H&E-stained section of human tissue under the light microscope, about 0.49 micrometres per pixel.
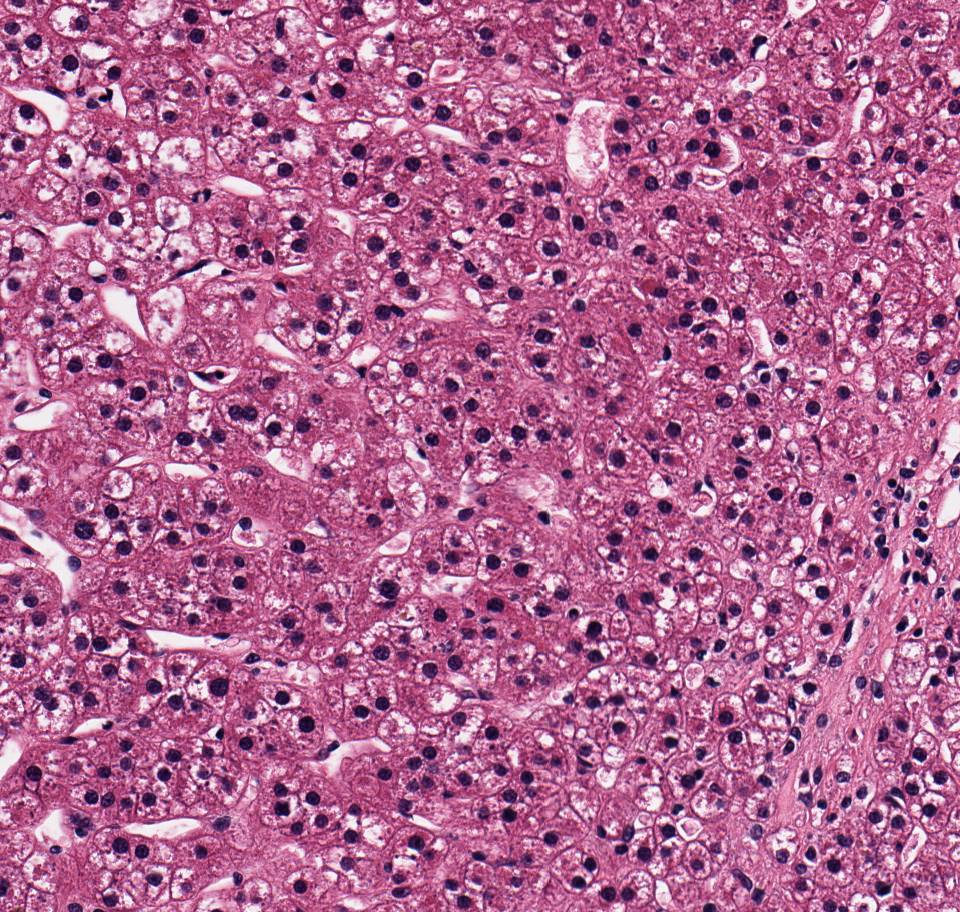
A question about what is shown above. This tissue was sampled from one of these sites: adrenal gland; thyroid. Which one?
adrenal gland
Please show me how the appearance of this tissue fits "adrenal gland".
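This tissue is adrenal gland. Many of its cells have pale, finely vacuolated, bubbly cytoplasm, and these go with the name.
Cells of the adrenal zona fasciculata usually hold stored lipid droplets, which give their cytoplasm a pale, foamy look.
Mixed among the pale cells are others whose cytoplasm is more solidly pink. A narrow band of pink fibrous stroma, carrying elongated and small dark nuclei, crosses the lower right part of the field diagonally. No fat cells or gland lumens appear anywhere in the field.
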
